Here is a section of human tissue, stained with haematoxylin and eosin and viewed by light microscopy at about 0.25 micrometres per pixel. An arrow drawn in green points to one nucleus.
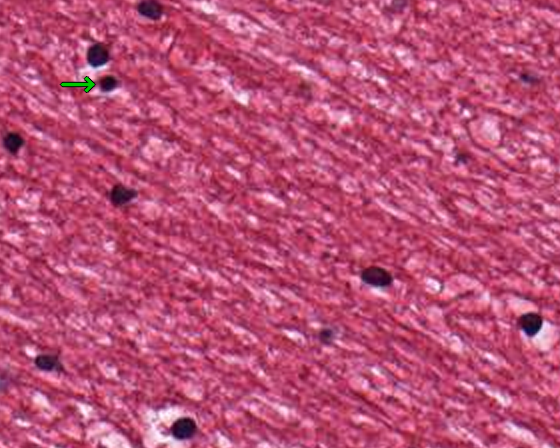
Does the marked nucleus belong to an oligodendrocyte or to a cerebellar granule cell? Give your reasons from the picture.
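It is an oligodendrocyte. The nucleus is round and evenly very dark, with no inner detail visible. It is a little smaller than the dark round nucleus lying just above and to the left of it. A narrow clear pale halo surrounds the nucleus, and no distinct pink cytoplasm can be made out around it. It sits close beside that other nucleus, as a pair, within a pink background of closely packed parallel fibres.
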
